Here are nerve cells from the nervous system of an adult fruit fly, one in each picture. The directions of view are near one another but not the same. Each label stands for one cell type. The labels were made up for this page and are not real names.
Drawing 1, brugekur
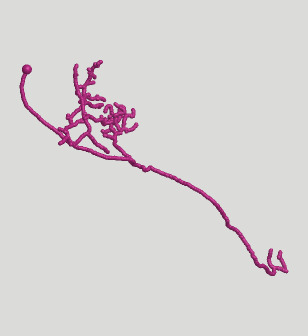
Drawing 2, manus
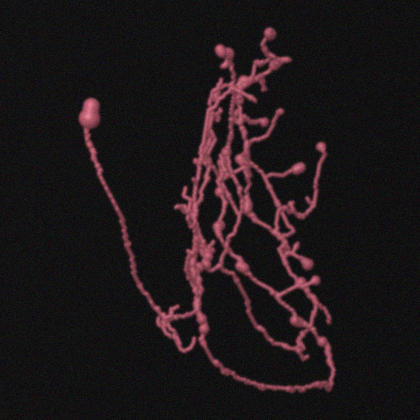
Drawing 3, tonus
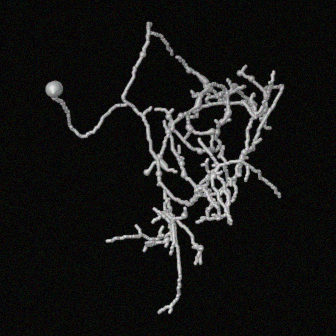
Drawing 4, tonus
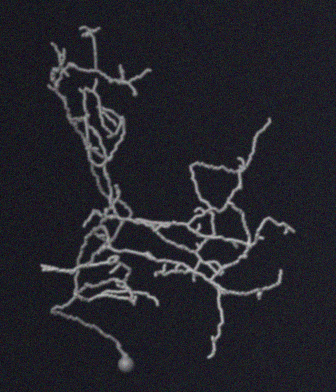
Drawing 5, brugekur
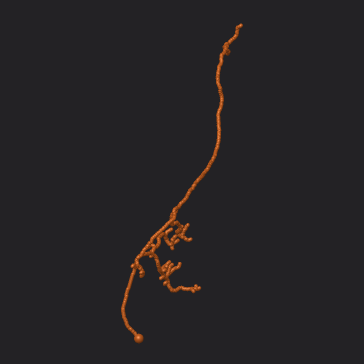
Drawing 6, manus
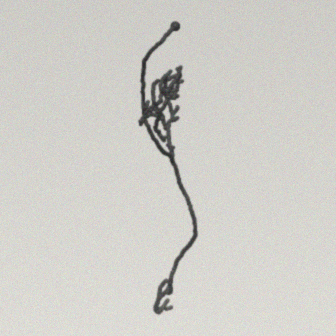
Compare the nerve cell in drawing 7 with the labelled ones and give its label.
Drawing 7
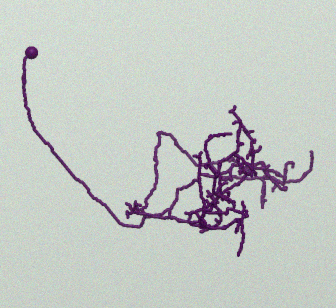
tonus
